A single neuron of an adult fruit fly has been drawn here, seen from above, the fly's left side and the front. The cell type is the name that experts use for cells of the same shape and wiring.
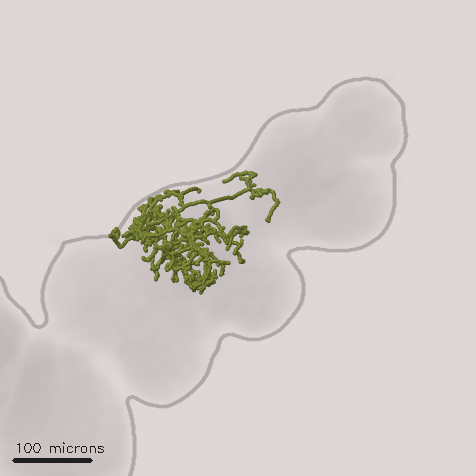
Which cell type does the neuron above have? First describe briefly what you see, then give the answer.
From left to right in the picture it spans about 200 microns. As drawn here it is wider than it is tall. Its broad class is nerve-cord intrinsic neuron. It is of cell type dMS10.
